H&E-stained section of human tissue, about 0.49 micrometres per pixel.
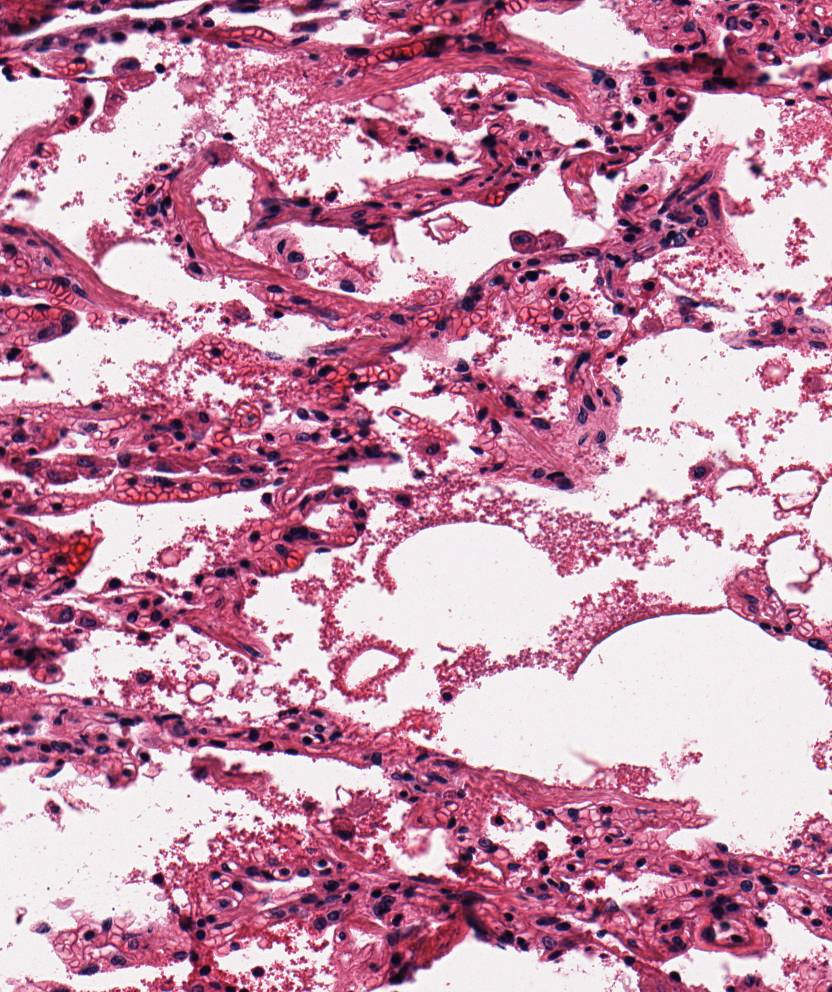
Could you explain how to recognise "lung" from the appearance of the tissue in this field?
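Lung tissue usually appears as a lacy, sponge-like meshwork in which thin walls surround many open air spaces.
In this field of lung, strands and spaces are present, which fits that arrangement. Less in keeping with open air spaces, the spaces here contain loose, scattered erythrocytes and pale pink granular material. Many small vessels within the strands are tightly packed with bright red erythrocytes, most densely along the left edge. No fat cells are present anywhere in the field.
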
